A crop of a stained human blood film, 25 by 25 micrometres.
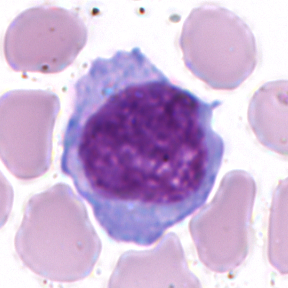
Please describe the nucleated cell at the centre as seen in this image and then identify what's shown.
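Follow the outline first: it's irregular, with small pointed projections at the top and on the right side. The cytoplasm rings the nucleus completely and is widest beneath it. You won't find distinct granules or vacuoles in it. This is a plasma cell.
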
